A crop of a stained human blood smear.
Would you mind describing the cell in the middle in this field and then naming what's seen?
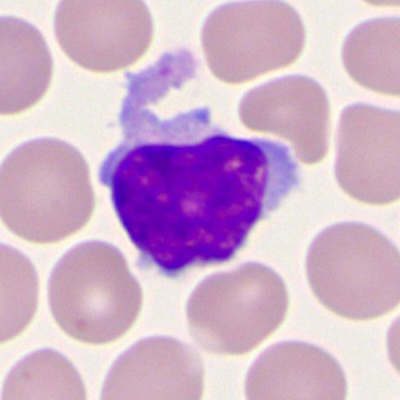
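Dense, dark purple chromatin is dotted with small, scattered paler spots. Around it lies pale blue cytoplasm, whose outer edge is irregular and frayed rather than smooth. From the top of the cell, a ragged strand of this pale blue cytoplasm reaches upward. The cell is a lymphocyte.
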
